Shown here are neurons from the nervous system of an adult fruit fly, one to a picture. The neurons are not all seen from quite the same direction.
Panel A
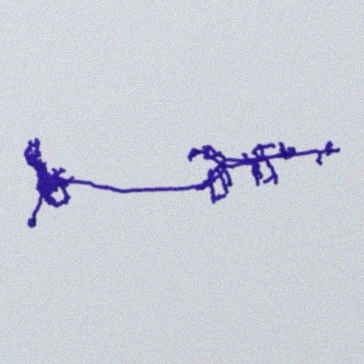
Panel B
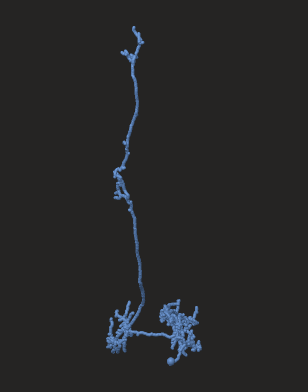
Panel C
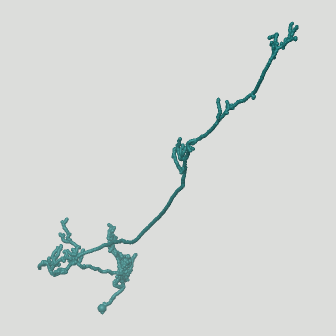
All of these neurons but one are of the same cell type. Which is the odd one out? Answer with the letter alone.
A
